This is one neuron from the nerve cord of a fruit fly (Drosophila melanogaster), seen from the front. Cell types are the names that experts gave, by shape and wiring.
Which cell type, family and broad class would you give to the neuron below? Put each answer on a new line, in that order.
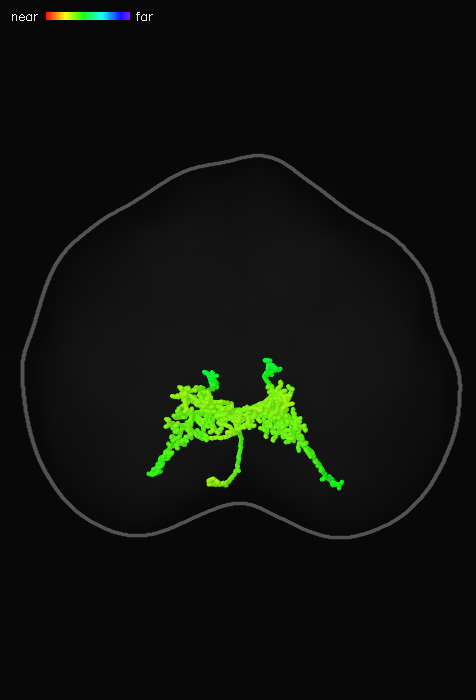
SNpp40
class mechanosensory proprioceptive
sensory neuron entering the nerve cord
